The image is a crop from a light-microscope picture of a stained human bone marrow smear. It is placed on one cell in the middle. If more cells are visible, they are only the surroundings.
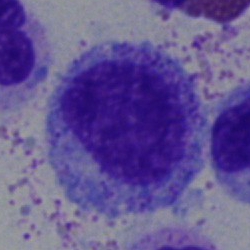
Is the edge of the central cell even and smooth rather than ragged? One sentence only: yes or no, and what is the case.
No, along its edge the cell is rough, not smooth.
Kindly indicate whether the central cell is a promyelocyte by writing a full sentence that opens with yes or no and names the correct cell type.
Yes, the cell at the centre of the field is a promyelocyte.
